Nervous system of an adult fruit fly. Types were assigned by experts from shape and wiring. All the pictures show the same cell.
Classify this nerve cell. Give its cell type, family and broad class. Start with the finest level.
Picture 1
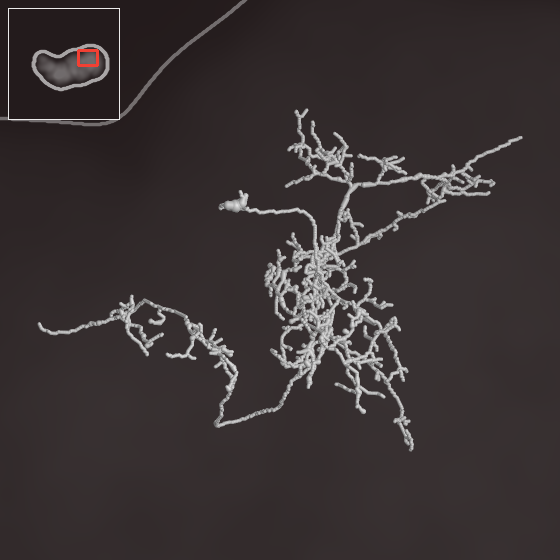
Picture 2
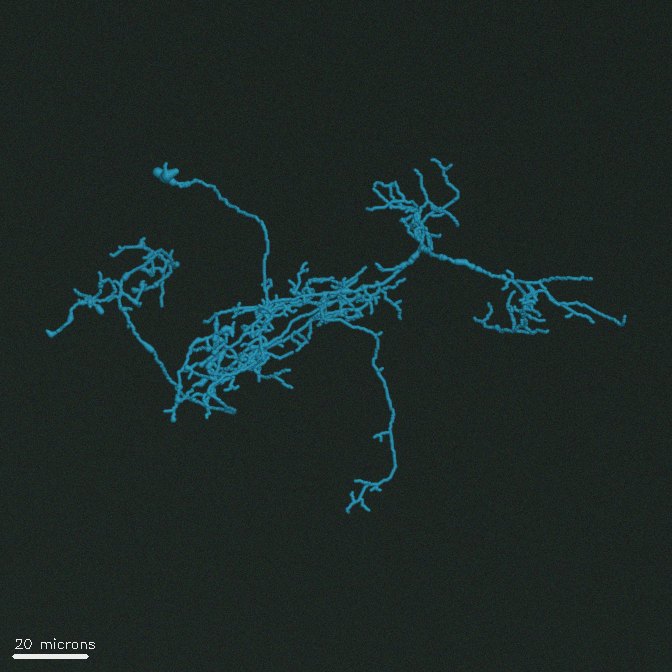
SMP117_b; hemilineage SMPad3; central-brain intrinsic neuron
